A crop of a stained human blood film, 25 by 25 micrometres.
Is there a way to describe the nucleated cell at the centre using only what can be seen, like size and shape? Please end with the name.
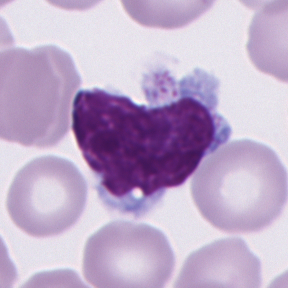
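Heart-like from a shallow notch in its upper edge, the nucleus measures about 13 by 10 micrometres. Above the notch lie a few small purplish-red cytoplasmic granules. The ragged cytoplasmic edge has fine irregular projections, most marked top and right. A small clear white dot sits at the lower nuclear edge. It is a typical lymphocyte.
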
